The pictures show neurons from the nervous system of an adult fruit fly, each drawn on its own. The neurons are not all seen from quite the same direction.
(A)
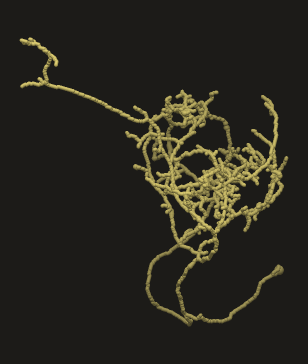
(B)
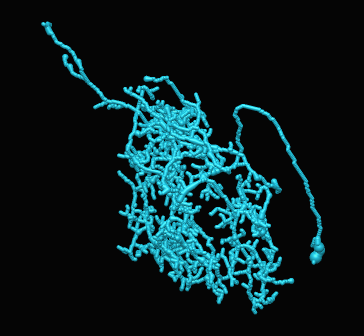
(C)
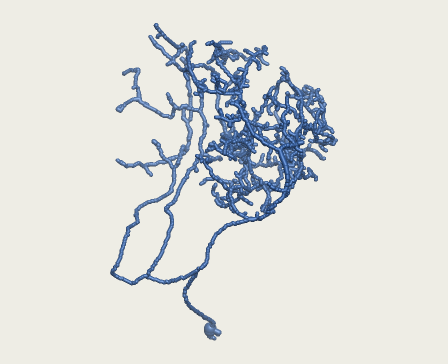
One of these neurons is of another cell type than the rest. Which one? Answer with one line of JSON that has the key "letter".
{"letter": "B"}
